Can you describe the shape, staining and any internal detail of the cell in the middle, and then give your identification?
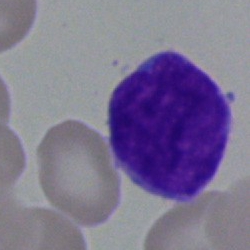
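Almost the entire cell is taken up by the nucleus, and the cytoplasm is scant, visible at most as a thin rim at the edge. The chromatin appears finely mottled, not gathered into coarse dark clumps. No distinct granules can be seen anywhere in the cell. The cell is a blast.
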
